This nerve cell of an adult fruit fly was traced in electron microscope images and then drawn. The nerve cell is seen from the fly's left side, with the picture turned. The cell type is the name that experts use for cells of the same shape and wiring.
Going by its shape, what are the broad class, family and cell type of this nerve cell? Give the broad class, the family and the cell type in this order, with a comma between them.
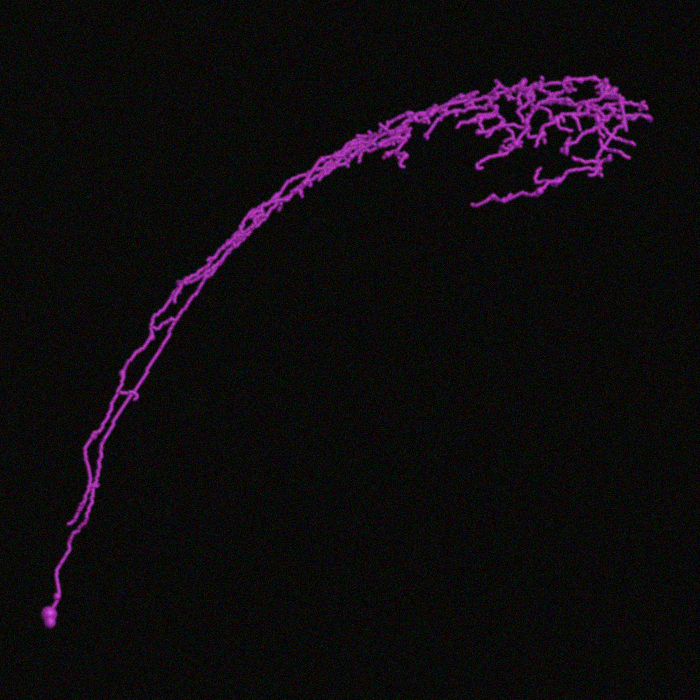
optic-lobe intrinsic neuron, Cm, Cm11c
